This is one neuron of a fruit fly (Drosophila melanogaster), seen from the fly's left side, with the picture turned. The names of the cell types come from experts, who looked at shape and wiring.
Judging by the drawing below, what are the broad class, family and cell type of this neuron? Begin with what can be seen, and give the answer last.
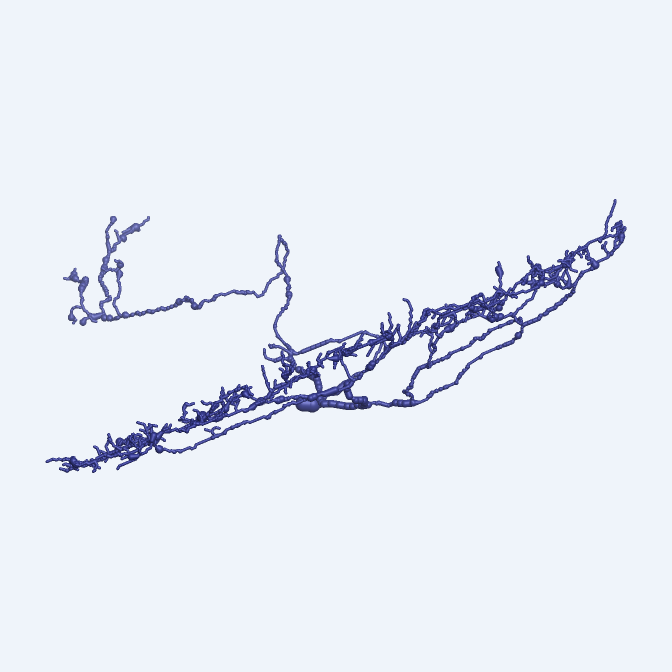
The cell body is in the middle of the picture. Dozens of branch ends can be seen. This is a visual projection neuron. Its family is VST. It is of cell type VST1.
